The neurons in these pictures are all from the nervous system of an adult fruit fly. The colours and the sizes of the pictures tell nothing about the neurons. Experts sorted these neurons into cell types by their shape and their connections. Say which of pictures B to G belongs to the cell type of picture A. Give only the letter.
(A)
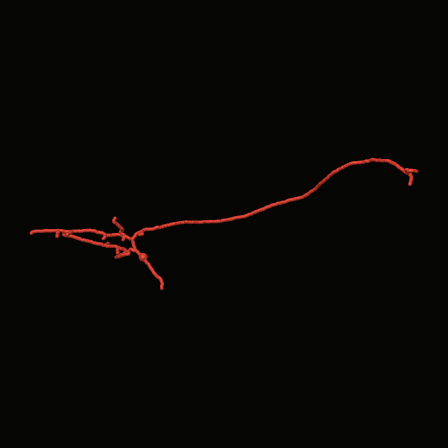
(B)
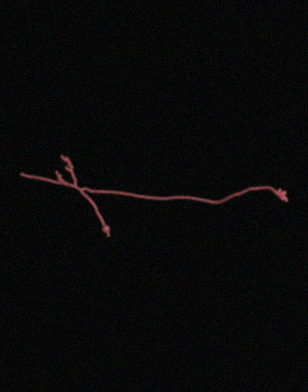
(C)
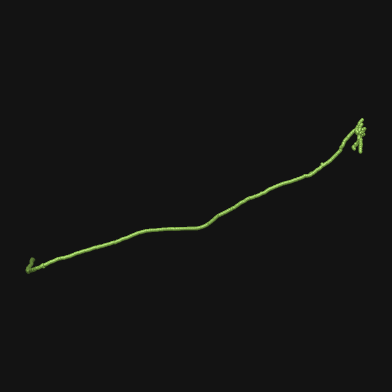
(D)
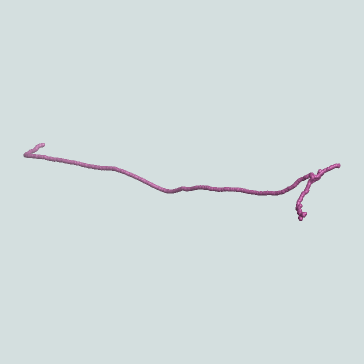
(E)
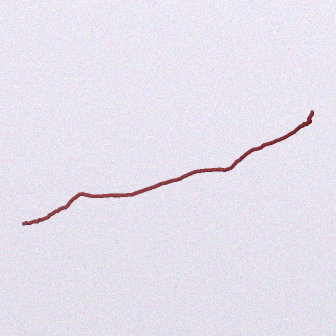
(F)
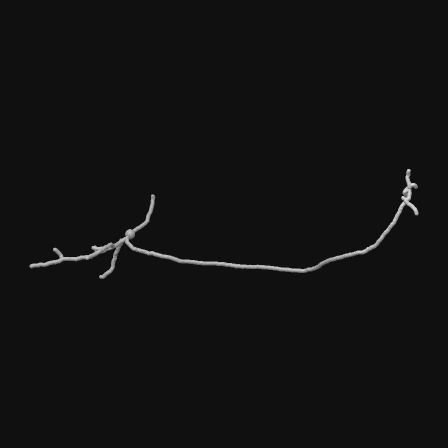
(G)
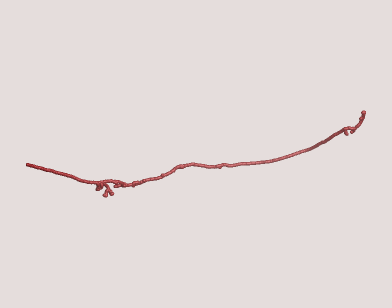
F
